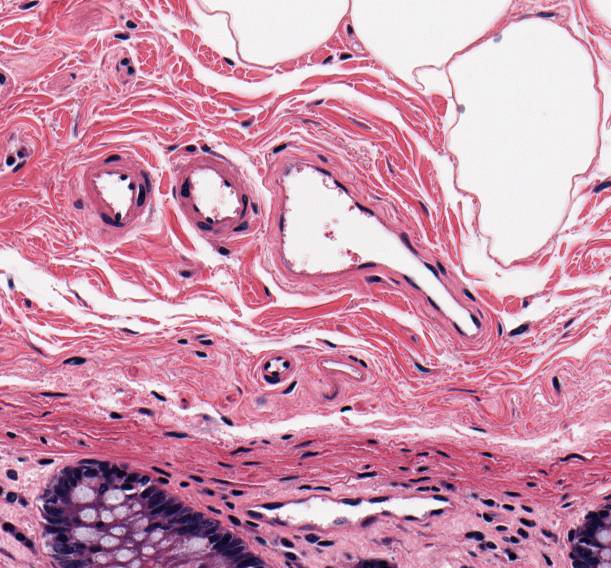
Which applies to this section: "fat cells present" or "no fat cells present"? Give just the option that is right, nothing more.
Fat cells present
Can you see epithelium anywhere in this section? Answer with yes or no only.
Yes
